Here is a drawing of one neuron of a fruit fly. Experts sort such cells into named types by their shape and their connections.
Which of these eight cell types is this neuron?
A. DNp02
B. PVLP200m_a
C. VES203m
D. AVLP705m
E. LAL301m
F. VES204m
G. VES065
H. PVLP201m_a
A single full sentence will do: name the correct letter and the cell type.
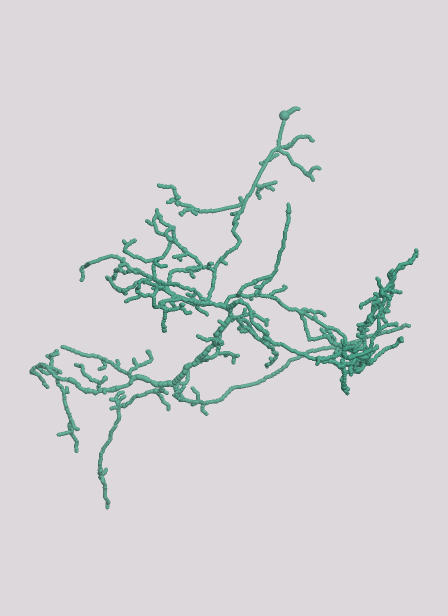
The neuron is typed as VES203m, which is listed in option C.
